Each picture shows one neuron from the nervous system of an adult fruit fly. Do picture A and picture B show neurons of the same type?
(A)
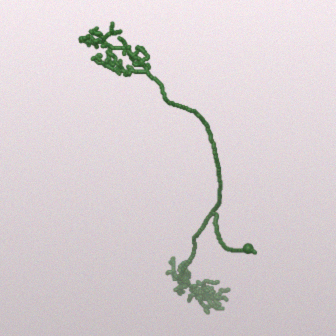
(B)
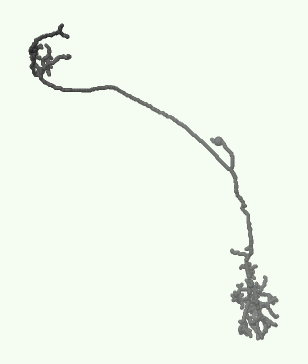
no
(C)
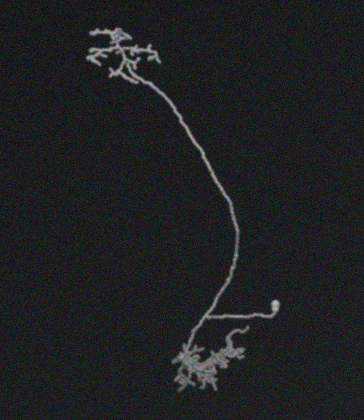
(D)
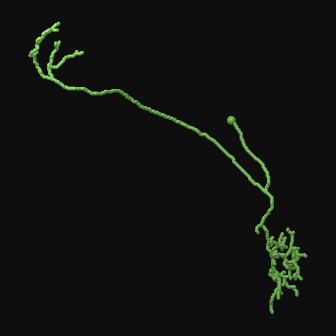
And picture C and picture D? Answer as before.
yes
